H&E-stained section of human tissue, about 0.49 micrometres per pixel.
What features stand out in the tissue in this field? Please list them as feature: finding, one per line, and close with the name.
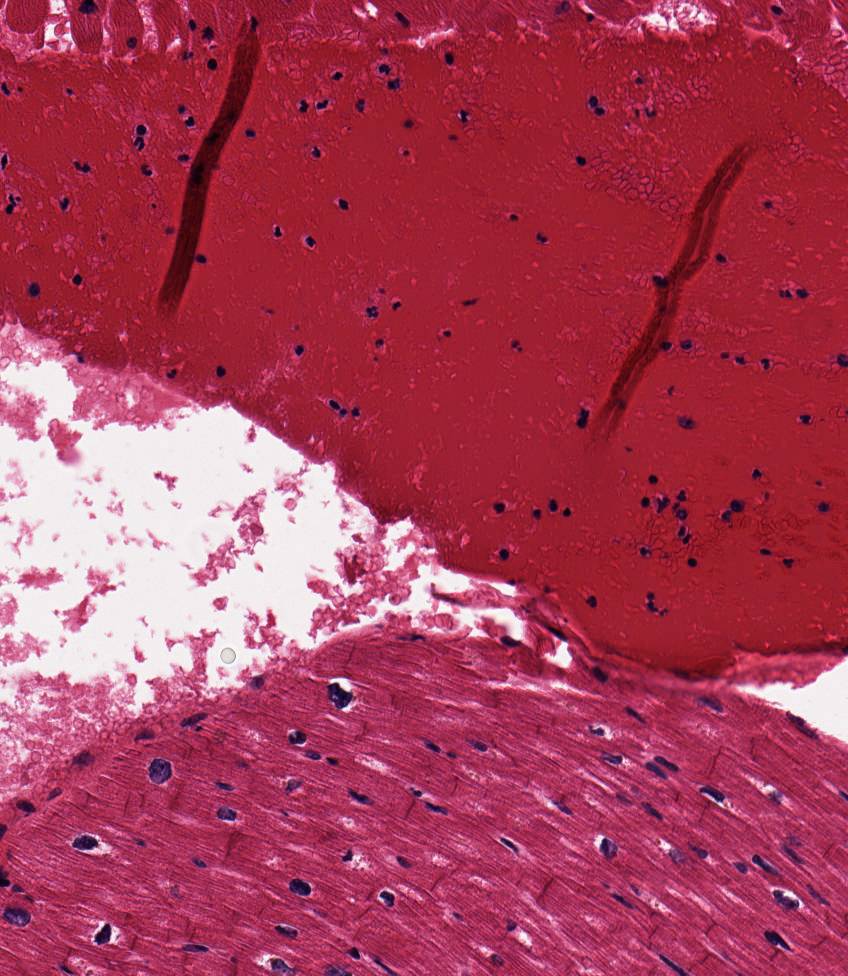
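Top half: one big homogeneous deep red mass.
Nuclei: small, dark, round, sparse within the mass.
Red blood cells: faint outlines, closely packed, in patches mostly toward its right.
Lower part: cardiac muscle fibres running obliquely, lower left to upper right.
Name: left ventricle of the heart.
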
